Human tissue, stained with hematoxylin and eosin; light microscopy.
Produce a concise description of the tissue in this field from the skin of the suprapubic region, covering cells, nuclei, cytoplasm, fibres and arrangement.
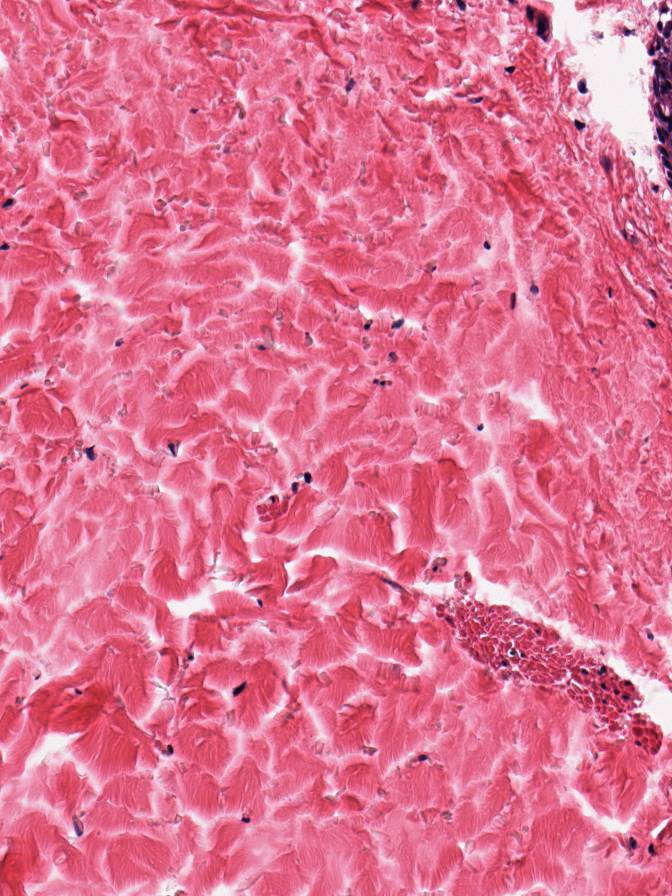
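Almost the entire field is taken up by densely eosinophilic pink material. This material is broken into irregular bundles lying haphazardly, with thin white clefts between them. Nuclei are few, small and dark, each lying on its own and scattered through the pink material. Note that the field contains no fat cells.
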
